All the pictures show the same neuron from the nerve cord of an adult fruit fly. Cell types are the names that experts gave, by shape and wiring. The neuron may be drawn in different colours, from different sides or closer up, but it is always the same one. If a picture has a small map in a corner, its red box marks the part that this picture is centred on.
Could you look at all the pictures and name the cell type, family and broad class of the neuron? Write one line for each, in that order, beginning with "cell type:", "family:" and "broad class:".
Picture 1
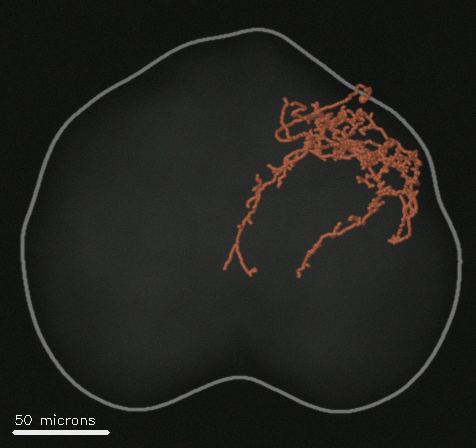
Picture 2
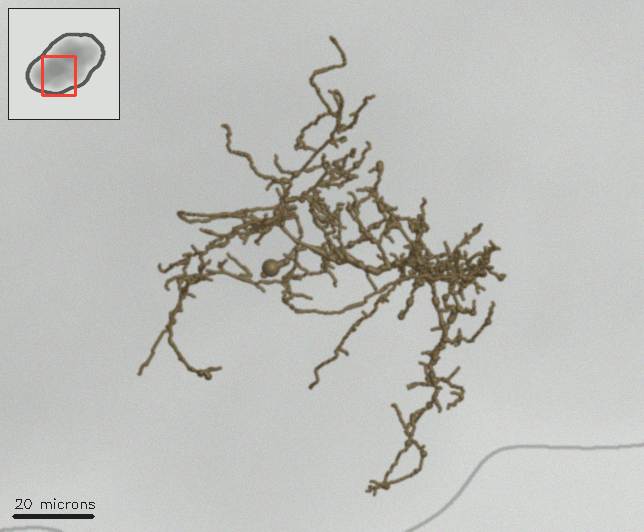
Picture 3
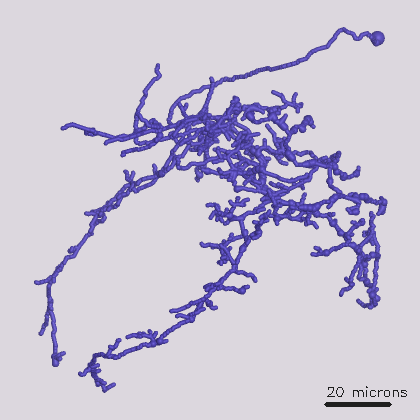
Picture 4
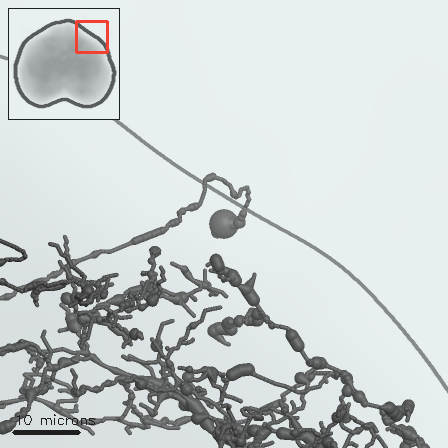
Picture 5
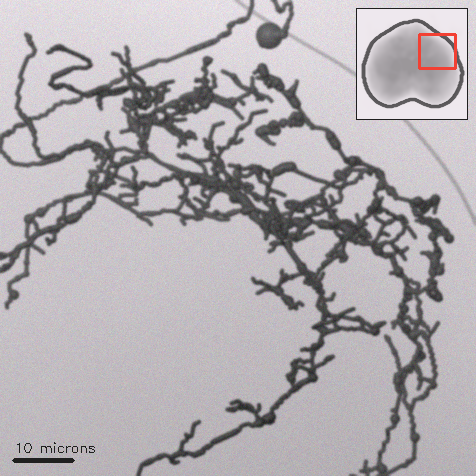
cell type: IN03A048
family: hemilineage 03A
broad class: nerve-cord intrinsic neuron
